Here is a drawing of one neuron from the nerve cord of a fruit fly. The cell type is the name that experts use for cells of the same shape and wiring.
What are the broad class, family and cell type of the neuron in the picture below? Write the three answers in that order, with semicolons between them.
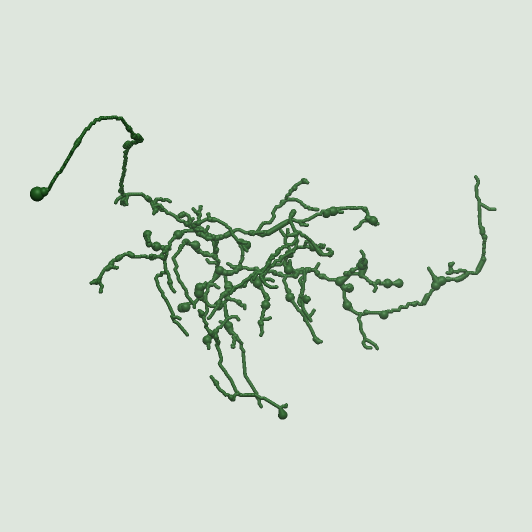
nerve-cord intrinsic neuron; hemilineage 03B; IN03B089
